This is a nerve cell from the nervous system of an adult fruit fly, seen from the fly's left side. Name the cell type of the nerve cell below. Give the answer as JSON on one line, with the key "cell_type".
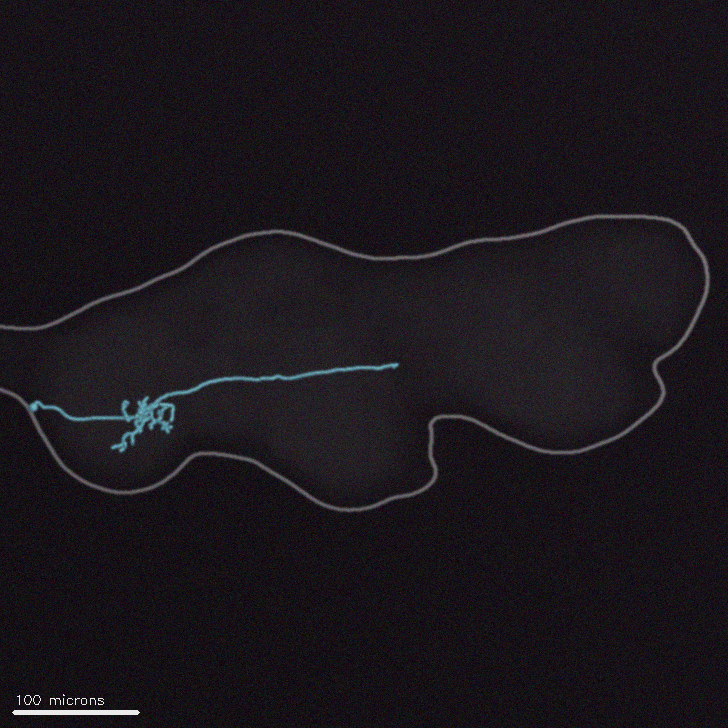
{"cell_type": "IN10B055"}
